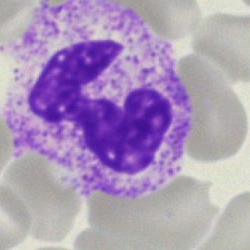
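Segmented neutrophil; central cell, stained human bone marrow smear, light microscope. Outline roughly round, edges slightly uneven. Chromatin dark purple and dense, only a few small pale spots. No nucleoli seen. Numerous purple granules scattered throughout cytoplasm.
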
